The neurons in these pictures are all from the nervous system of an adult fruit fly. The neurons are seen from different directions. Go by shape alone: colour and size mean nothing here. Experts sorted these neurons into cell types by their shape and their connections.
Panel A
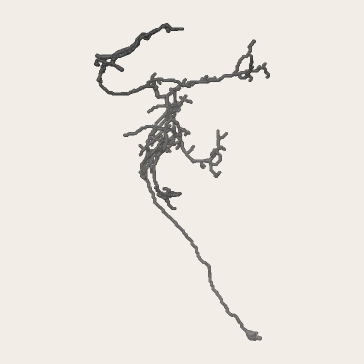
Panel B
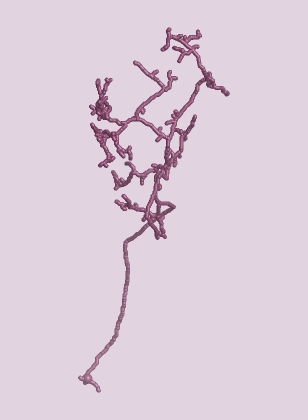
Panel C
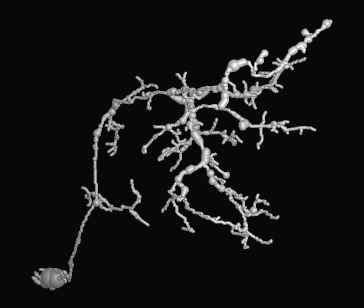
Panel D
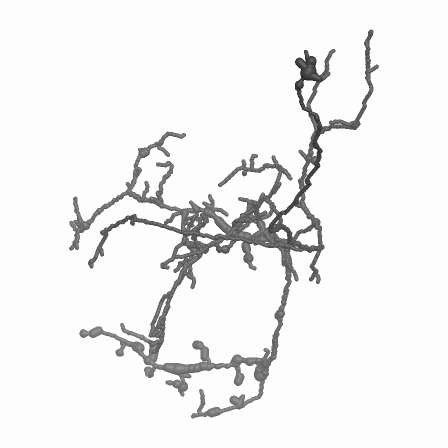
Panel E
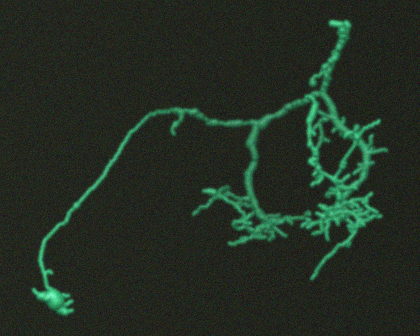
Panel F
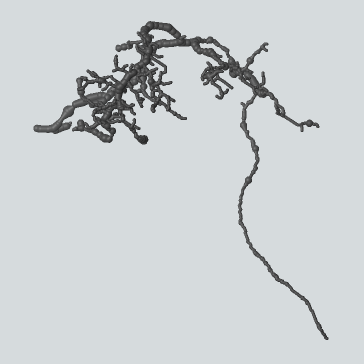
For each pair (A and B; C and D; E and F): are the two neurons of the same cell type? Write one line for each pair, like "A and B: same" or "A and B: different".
A and B: different
C and D: same
E and F: same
